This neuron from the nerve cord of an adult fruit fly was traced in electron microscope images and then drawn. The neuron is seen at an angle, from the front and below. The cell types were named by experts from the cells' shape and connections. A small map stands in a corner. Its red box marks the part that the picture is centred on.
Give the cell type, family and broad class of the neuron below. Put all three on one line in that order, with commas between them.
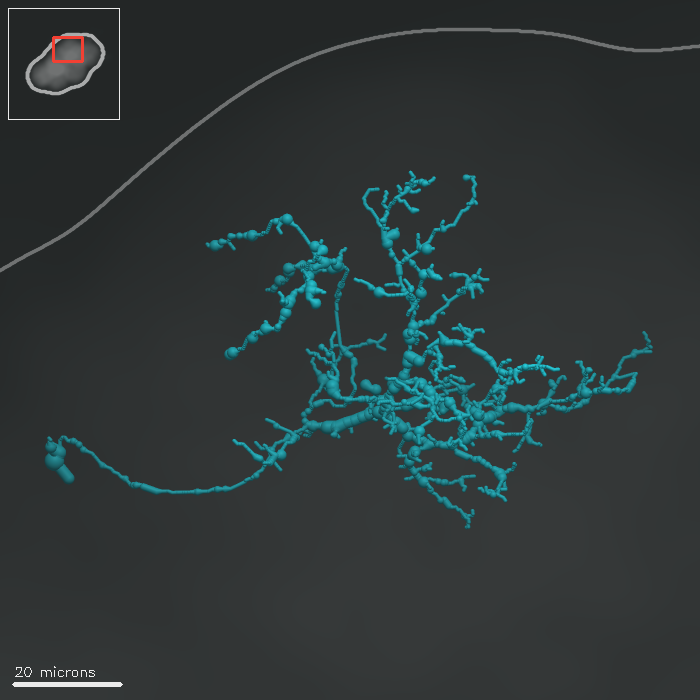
IN20A.22A035, hemilineage 20A.22A, nerve-cord intrinsic neuron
